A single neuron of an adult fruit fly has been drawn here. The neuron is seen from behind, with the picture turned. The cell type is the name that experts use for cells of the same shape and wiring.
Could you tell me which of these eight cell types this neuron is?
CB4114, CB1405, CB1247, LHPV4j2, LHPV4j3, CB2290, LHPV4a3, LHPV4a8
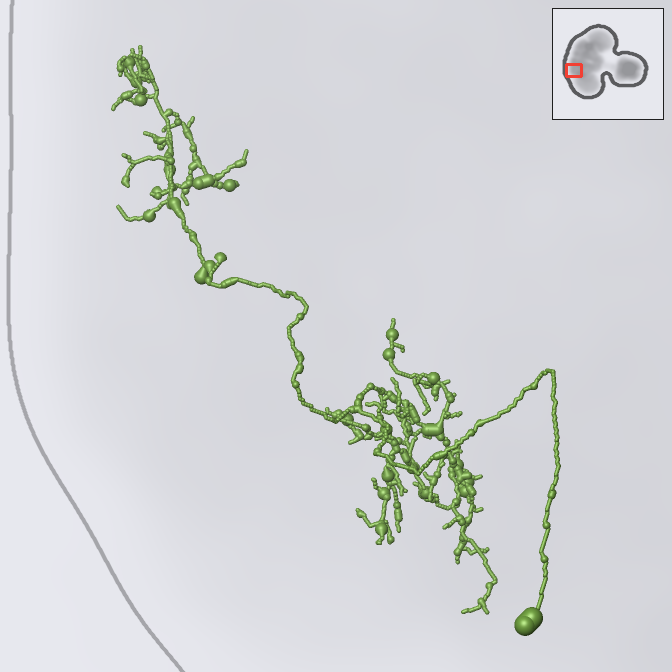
CB2290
